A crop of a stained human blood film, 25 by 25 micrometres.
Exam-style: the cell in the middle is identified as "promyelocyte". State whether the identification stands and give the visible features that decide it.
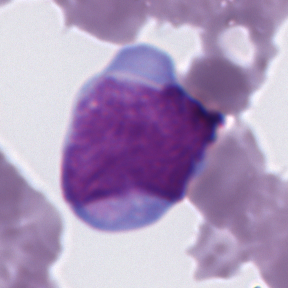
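The name promyelocyte does not fit; this cell is a myeloblast. The cytoplasm shows no coarse granules, which speaks for a myeloblast and against a promyelocyte.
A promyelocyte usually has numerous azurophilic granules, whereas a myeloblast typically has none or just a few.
The nucleus fills about 70% of the cell's area and forms a broad band that spans nearly the full width of the cell, in keeping with a myeloblast.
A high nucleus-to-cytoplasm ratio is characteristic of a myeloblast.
The pale blue cytoplasm is seen mainly as caps at the top and bottom of the cell, with little at the sides. The cell measures about 17 by 13 micrometres, and red cells press against its upper right edge.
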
